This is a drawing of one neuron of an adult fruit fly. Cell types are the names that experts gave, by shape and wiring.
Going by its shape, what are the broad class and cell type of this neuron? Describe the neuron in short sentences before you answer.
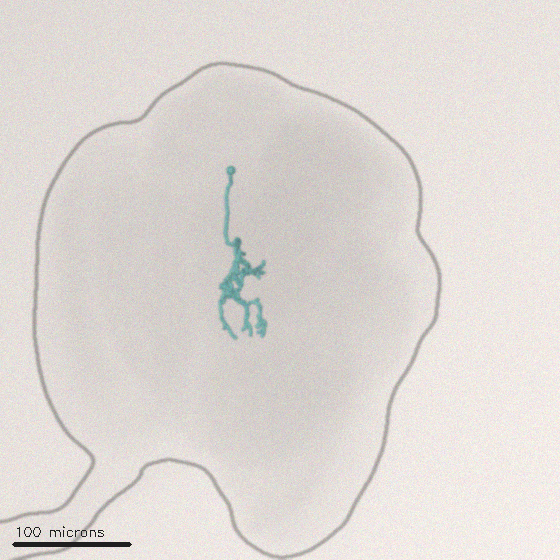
From top to bottom in the picture it spans about 150 microns. In this view it is more than twice as tall as it is wide. Its broad class is central-brain intrinsic neuron. It is of cell type PS150.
